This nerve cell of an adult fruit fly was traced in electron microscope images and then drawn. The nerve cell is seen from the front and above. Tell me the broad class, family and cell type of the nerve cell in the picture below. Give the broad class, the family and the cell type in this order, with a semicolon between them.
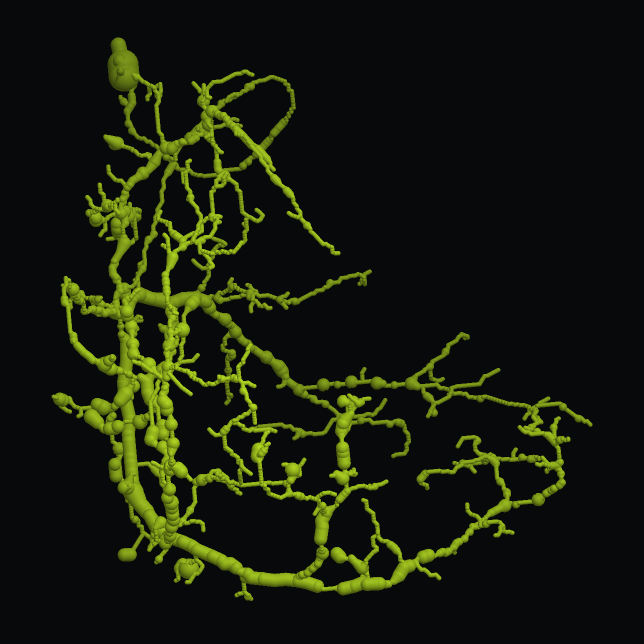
nerve-cord intrinsic neuron; hemilineage 03A; IN03A039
